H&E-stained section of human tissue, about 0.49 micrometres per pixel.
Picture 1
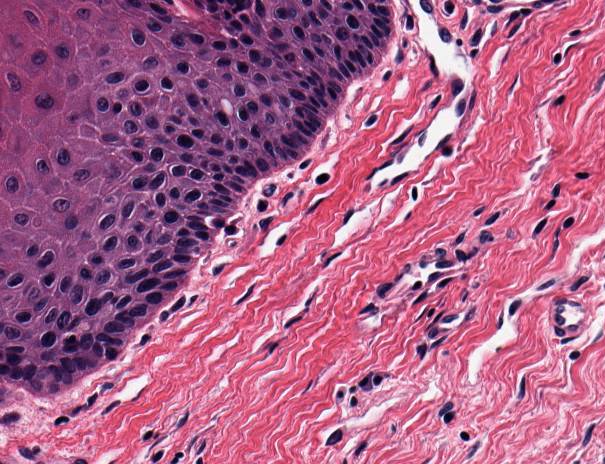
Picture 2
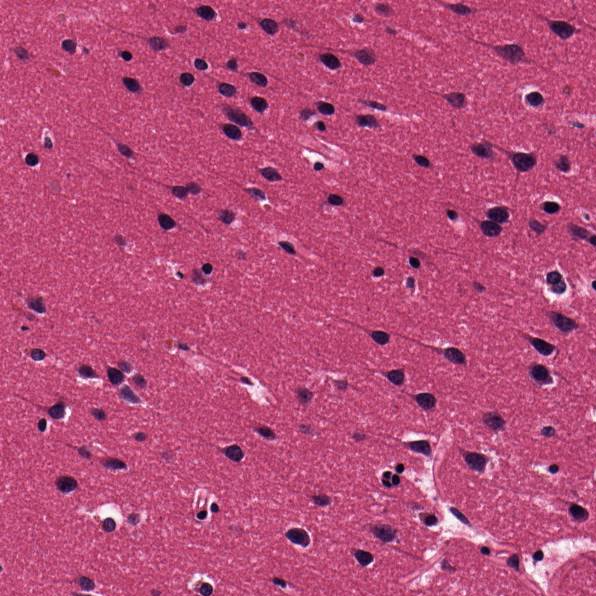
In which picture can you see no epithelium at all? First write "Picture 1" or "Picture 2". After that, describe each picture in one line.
Picture 2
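What picture 1 shows: Stratified squamous epithelium fills the upper left of the field, and dense connective tissue fills the lower right.
What picture 2 shows: The whole field is a finely granular pink matrix with cells scattered singly through it and no epithelium or glands.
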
